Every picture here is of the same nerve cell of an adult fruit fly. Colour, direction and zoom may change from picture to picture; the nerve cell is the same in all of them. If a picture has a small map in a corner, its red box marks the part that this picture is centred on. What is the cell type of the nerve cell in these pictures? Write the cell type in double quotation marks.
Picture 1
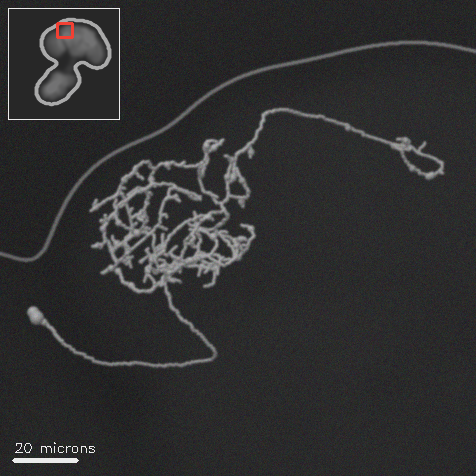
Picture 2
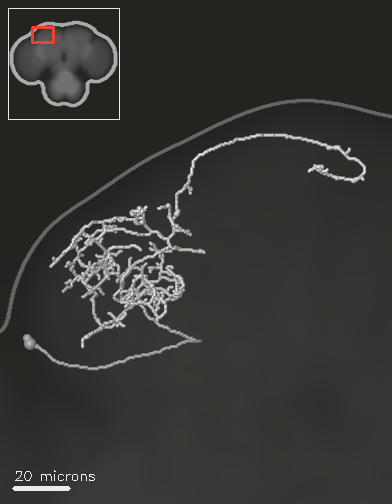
"CB1981"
